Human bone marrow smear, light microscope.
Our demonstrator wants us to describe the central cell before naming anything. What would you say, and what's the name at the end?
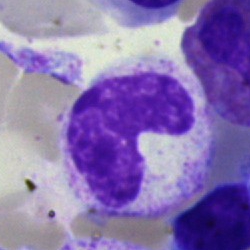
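The nucleus is kidney-shaped, with a deep indentation on its right side. Its chromatin is clumped, showing paler patches between darker areas. The cytoplasm is pale, carrying only a faint lilac tint, and is widest where it sits within the notch of the nucleus on the right. The cell is a band neutrophil.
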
